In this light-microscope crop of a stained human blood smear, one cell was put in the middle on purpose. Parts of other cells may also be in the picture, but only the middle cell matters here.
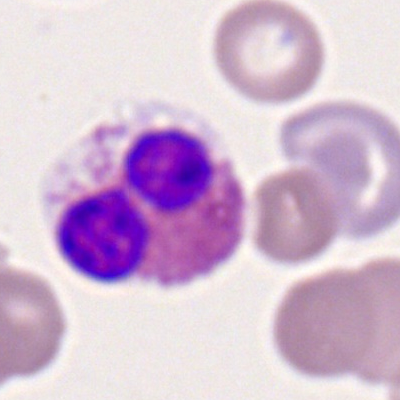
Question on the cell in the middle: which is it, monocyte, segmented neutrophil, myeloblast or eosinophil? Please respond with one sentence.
By type, the central cell of the crop is an eosinophil.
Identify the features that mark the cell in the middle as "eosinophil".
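In this eosinophil the nucleus has two separate lobes, one toward the upper right and the other toward the lower left.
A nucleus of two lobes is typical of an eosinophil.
The chromatin is dark purple and coarsely clumped. The granules are not spread evenly: the cytoplasm at the upper left is paler and more sparsely granular than at the lower right.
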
